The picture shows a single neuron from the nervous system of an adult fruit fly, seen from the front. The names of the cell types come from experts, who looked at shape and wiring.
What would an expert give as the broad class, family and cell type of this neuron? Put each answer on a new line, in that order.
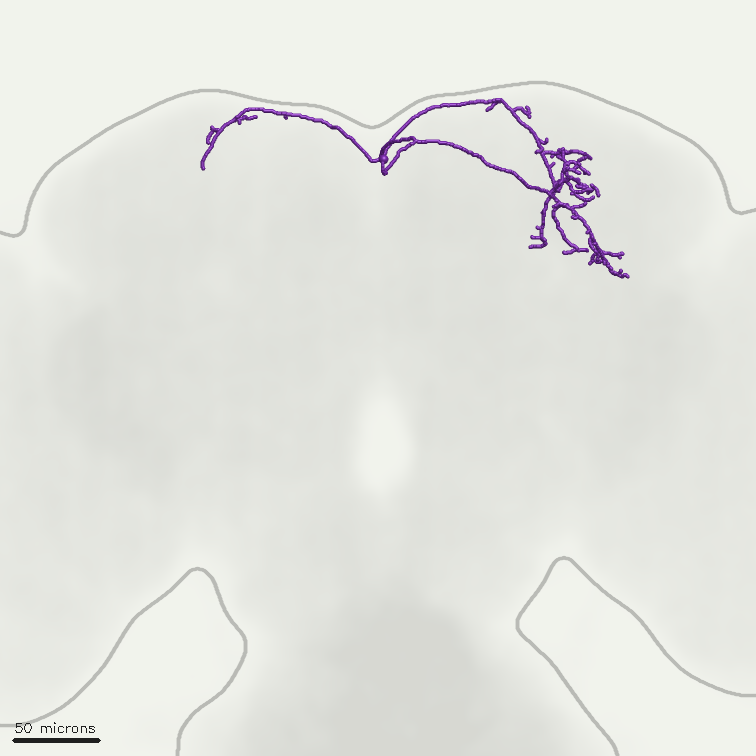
central-brain intrinsic neuron
hemilineage SMPad1
SMP106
